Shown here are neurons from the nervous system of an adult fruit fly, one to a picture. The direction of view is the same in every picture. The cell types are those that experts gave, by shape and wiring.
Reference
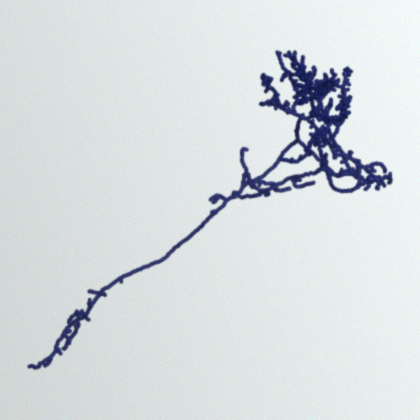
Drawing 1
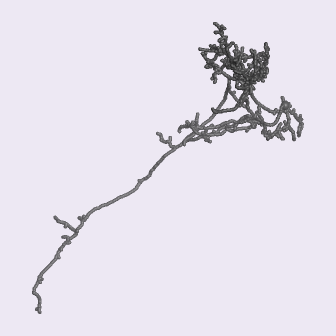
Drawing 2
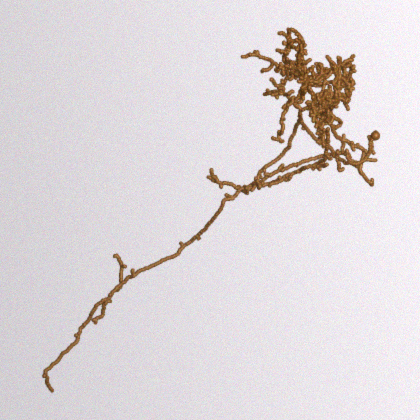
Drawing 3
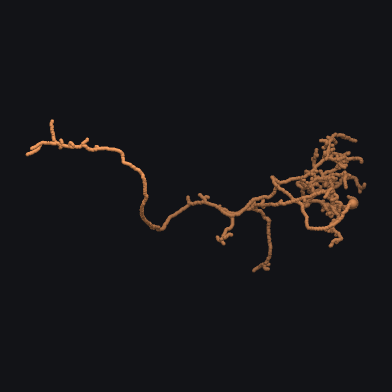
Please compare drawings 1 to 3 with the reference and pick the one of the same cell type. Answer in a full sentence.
Drawing 1 shows a neuron of the same cell type.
